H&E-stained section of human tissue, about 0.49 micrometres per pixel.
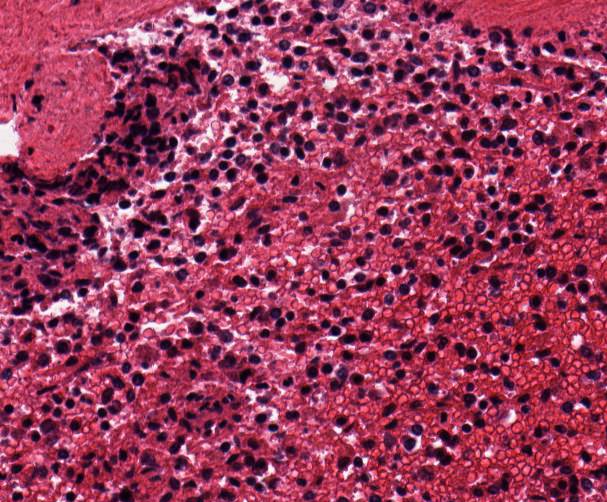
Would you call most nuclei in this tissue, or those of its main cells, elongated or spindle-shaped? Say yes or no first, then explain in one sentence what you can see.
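No. Small cells with round, dark purple nuclei and scant cytoplasm are scattered throughout the field among the red cells.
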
